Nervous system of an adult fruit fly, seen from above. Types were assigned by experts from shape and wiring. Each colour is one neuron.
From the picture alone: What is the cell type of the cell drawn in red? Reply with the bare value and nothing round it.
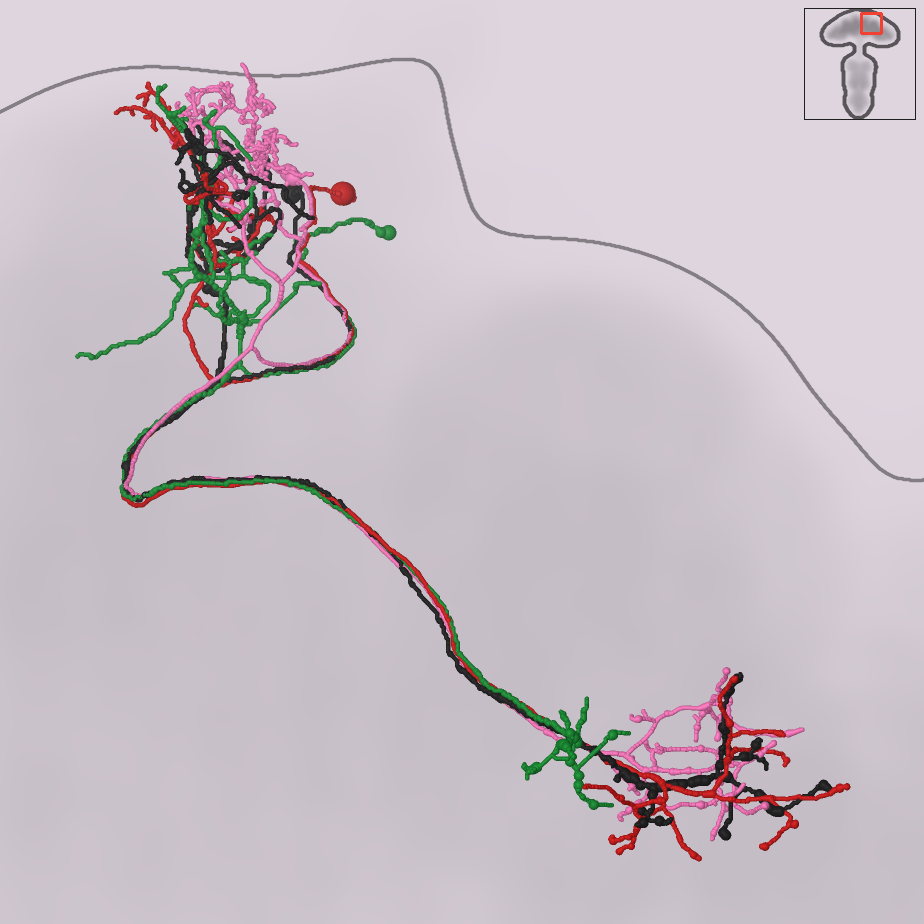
M_vPNml77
